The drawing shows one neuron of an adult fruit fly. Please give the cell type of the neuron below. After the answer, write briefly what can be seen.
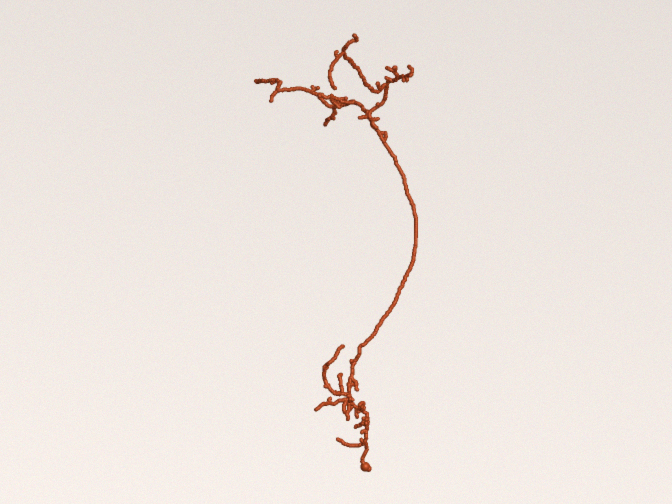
Its cell type is CB1008. This is a central-brain intrinsic neuron. The cell body can be seen at the bottom of the picture. As drawn here it is more than twice as tall as it is wide.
